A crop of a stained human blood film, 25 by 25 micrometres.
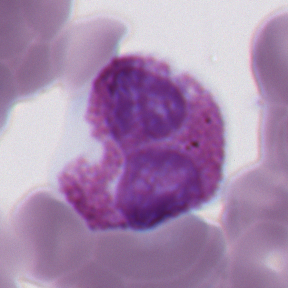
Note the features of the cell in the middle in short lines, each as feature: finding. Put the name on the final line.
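Size: about 15 micrometres across
Cytoplasm: densely packed with coarse granules
Nucleoli: none visible in either nuclear lobe
Outline: an inward notch on the left side
Image: slightly out of focus, edges soft
Name: eosinophil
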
